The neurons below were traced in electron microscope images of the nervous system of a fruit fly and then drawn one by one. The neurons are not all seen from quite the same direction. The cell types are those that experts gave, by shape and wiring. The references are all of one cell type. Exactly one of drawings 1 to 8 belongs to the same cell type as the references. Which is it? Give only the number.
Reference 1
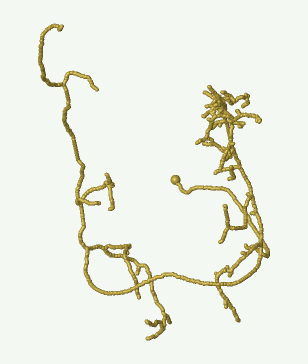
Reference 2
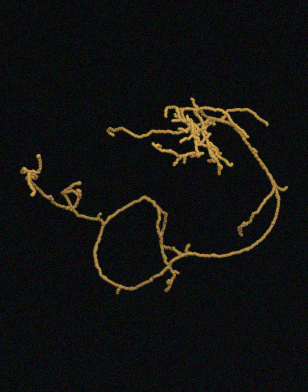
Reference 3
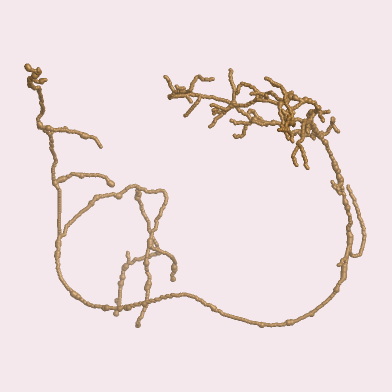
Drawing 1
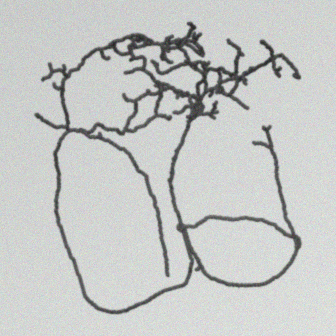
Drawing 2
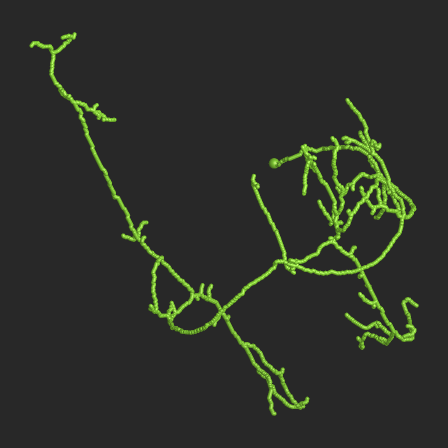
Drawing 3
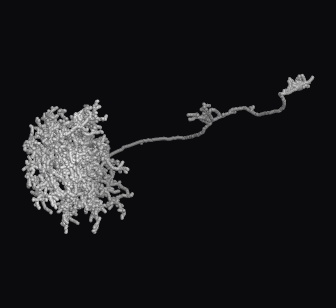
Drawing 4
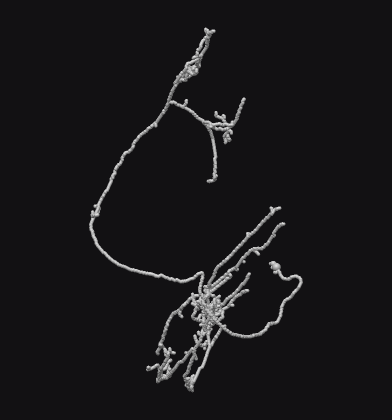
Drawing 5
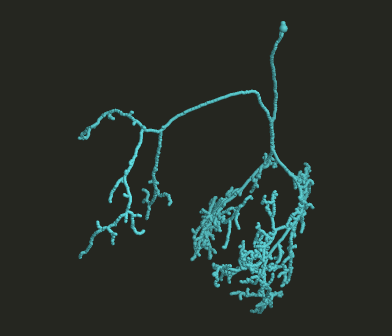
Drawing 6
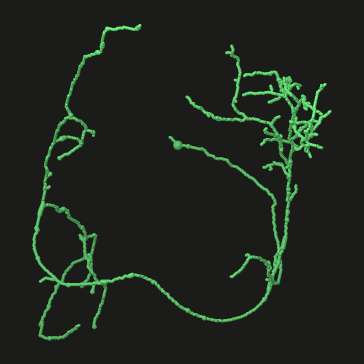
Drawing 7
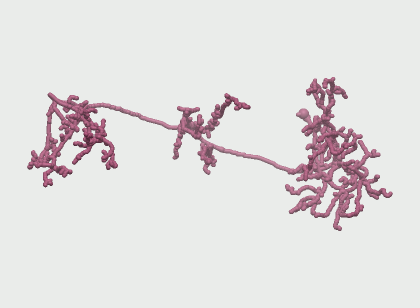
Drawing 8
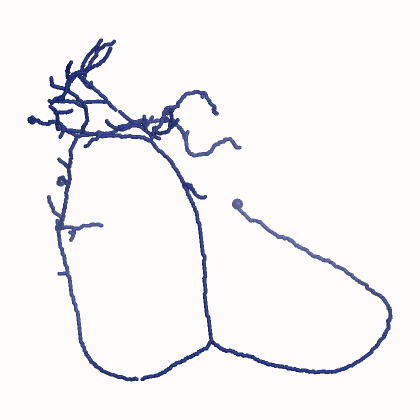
6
